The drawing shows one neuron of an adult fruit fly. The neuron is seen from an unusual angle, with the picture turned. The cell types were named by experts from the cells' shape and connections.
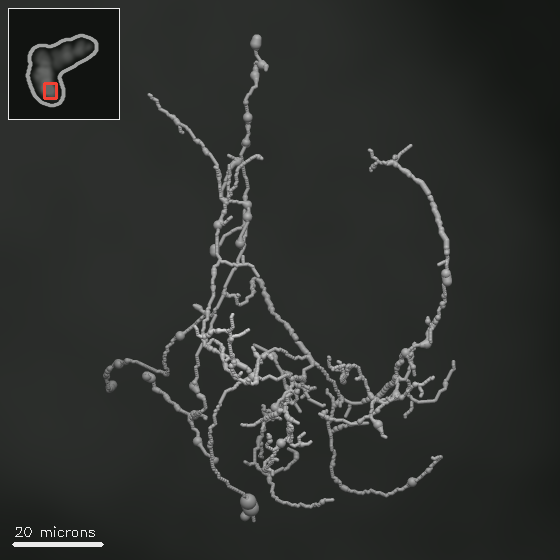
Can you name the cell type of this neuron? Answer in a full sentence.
The cell type is CB3142.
